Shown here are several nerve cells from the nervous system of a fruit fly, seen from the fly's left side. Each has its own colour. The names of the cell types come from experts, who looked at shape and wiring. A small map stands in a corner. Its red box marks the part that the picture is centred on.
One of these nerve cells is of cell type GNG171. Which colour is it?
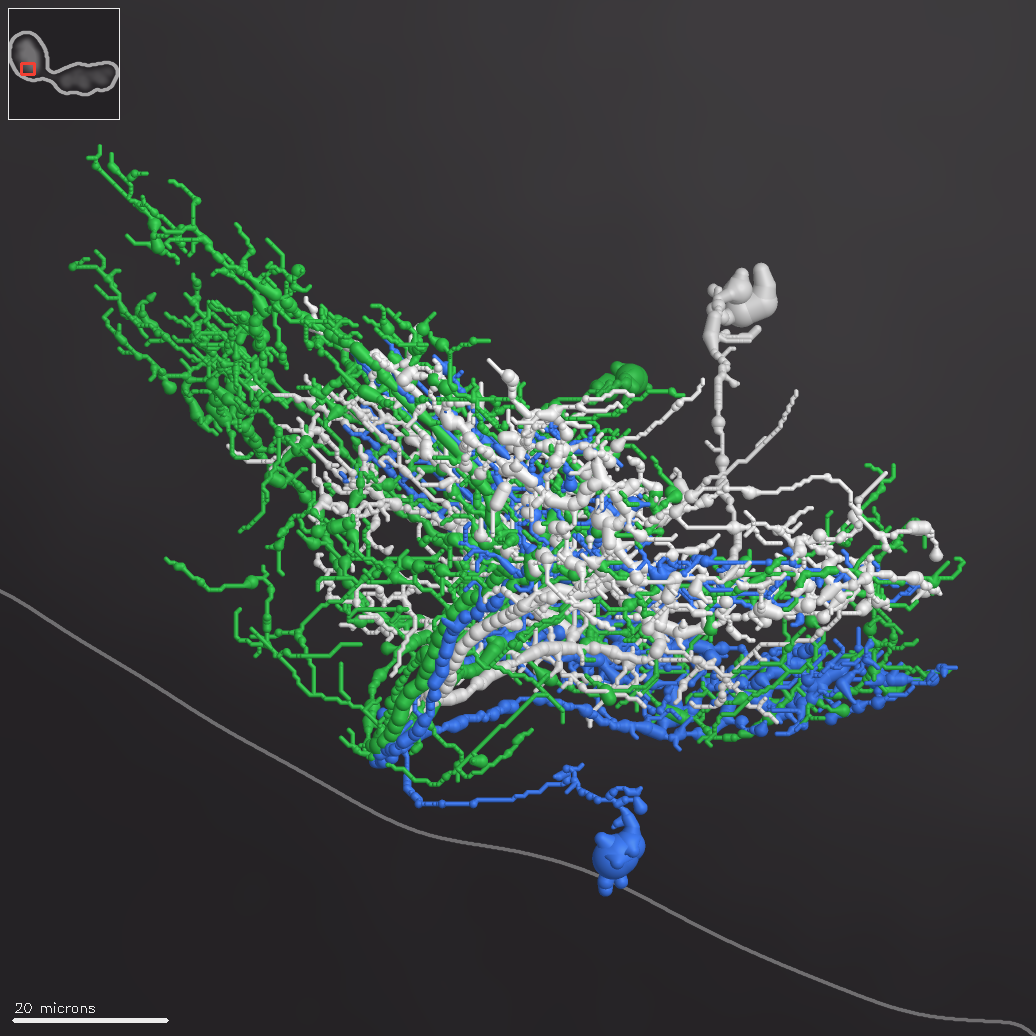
blue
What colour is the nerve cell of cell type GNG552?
white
